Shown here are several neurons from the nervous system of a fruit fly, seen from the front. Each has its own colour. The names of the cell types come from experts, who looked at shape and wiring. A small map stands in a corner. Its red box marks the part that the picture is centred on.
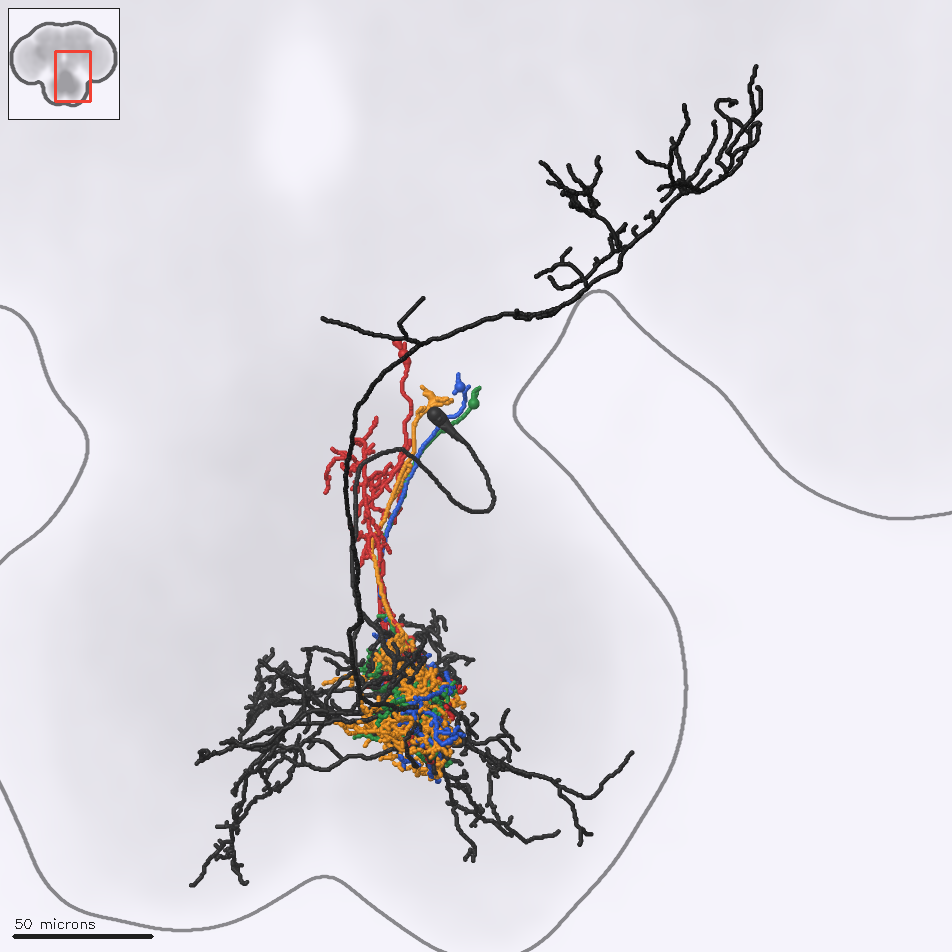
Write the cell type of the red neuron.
IN09A032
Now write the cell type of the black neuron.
AN17B007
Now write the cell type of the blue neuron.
IN09A070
